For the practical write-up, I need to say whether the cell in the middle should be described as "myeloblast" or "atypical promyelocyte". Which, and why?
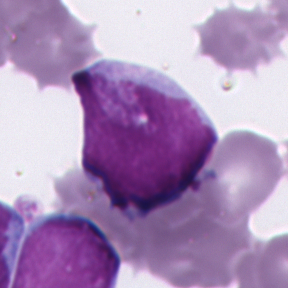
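This one is a myeloblast, not an atypical promyelocyte. The nucleus takes up about 80% of the cell's area and stains a deep purple-magenta. Its chromatin is finely textured and evenly spread, with no coarse dark clumps. Cytoplasm shows only as a narrow band along the upper edge of the cell, and what can be seen of it is pale greyish-blue.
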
